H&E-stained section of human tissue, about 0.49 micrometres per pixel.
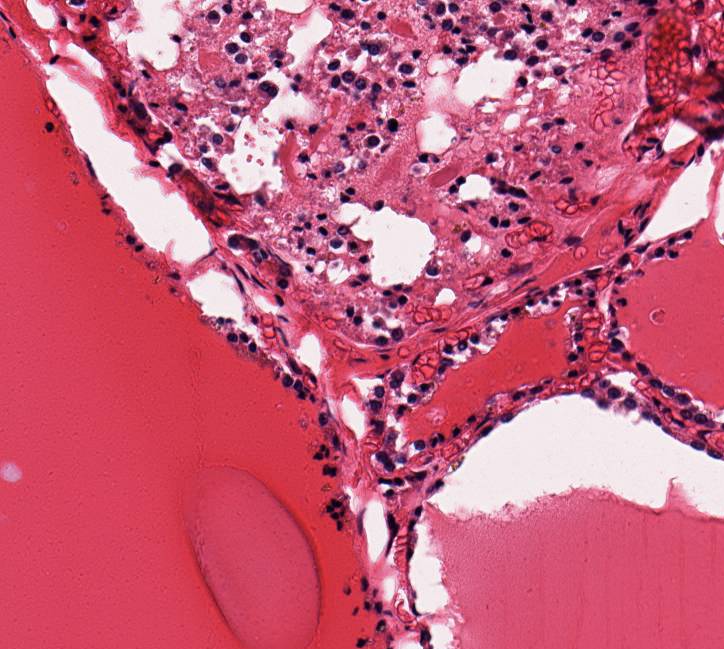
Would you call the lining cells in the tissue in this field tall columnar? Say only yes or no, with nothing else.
No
